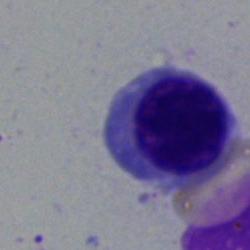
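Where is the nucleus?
Off-centre, toward the right side.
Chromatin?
Dark purple, dense.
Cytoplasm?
Blue; most of it forms a broad rim on the left.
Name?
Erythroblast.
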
